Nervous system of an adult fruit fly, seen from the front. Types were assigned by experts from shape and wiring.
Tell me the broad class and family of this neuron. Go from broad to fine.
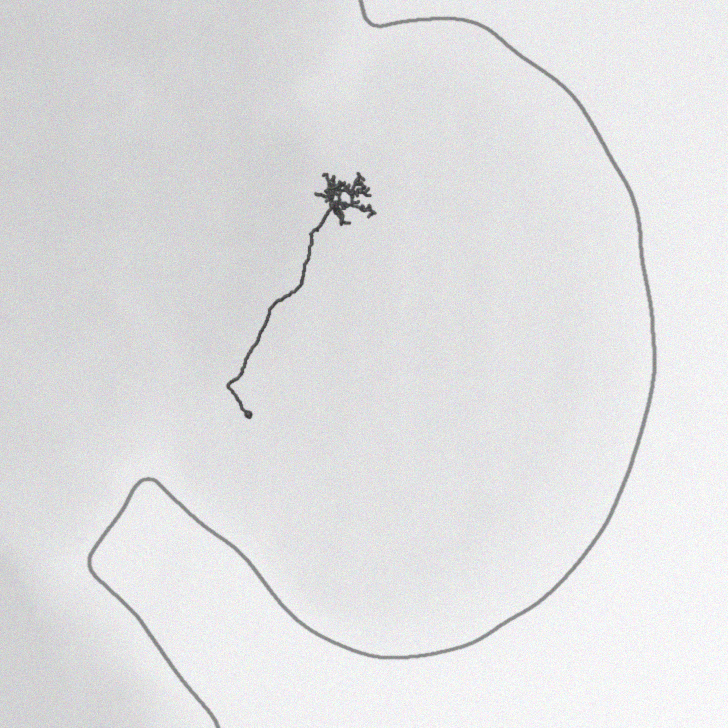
optic-lobe intrinsic neuron; Li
